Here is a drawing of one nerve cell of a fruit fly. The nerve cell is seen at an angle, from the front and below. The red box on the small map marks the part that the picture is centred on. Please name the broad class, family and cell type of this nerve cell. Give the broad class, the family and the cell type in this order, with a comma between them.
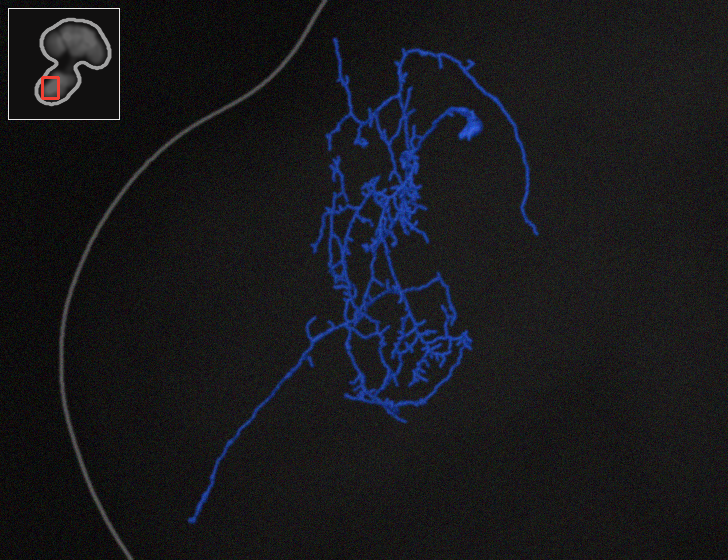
motor neuron of the nerve cord, hemilineage 15B, MNml79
